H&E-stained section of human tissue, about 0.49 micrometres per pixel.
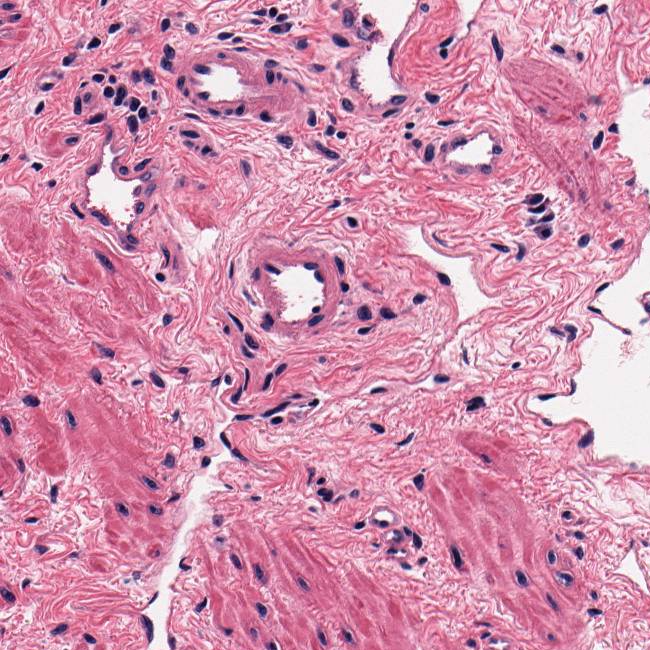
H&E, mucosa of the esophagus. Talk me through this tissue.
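Right at the centre there's a small thick-walled vessel with a round, open lumen. Smooth muscle bundles take up the lower left and lower right, their cells carrying elongated, blunt-ended nuclei. Between those bundles is fibrous stroma made of wavy pink collagen fibres.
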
